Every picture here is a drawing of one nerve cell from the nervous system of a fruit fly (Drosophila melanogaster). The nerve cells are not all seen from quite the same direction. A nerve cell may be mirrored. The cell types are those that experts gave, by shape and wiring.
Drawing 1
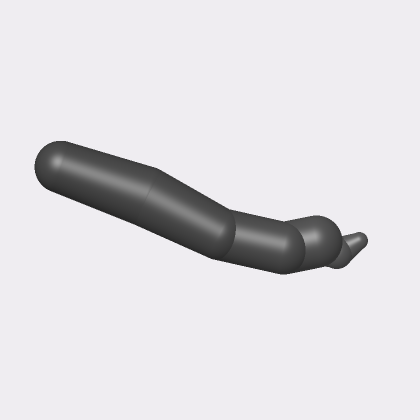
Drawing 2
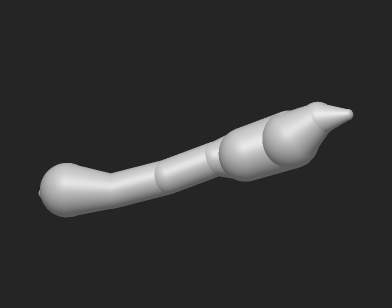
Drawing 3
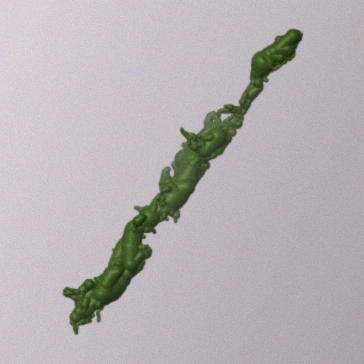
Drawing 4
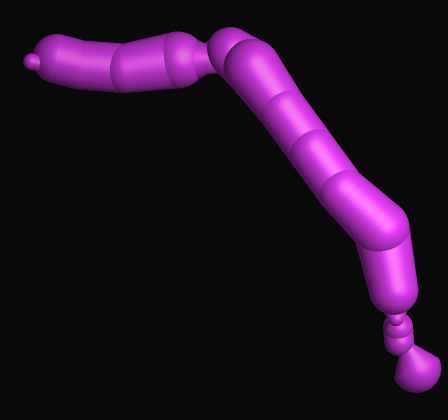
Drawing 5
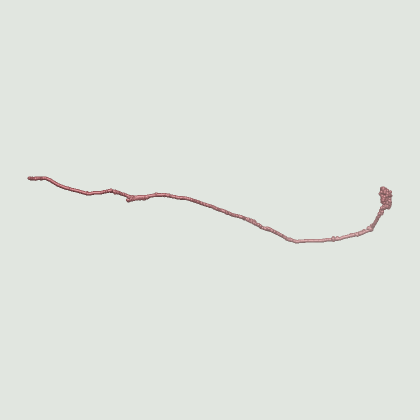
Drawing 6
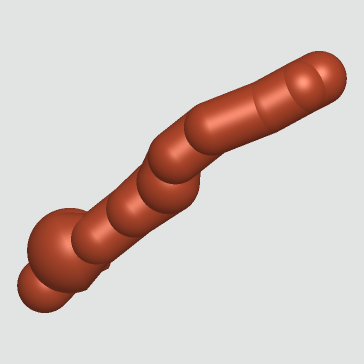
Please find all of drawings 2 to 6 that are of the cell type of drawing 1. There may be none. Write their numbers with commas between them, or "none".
2, 3, 4, 6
